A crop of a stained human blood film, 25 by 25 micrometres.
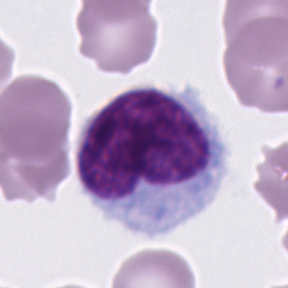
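Hairy cell, the central cell of the smear: its outline is roughly round, with a finely ragged, fuzzy edge. The nucleus is indented like a kidney, the notch lying on its lower side. Dark purple chromatin sits in coarse clumps separated by paler streaks, and no nucleolus can be seen.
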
